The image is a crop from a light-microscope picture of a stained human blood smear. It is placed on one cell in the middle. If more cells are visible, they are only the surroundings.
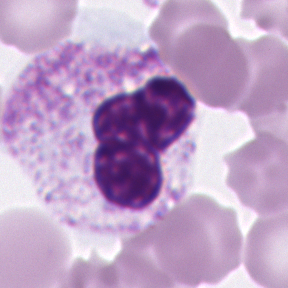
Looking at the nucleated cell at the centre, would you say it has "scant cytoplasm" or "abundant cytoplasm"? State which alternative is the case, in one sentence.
The cytoplasm of this cell is abundant.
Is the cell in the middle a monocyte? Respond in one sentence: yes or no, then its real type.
No, this cell in the middle is a neutrophil, so it is not a monocyte.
